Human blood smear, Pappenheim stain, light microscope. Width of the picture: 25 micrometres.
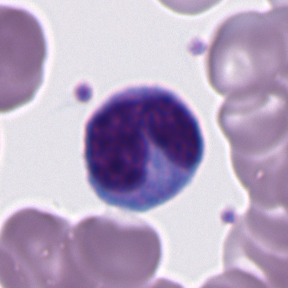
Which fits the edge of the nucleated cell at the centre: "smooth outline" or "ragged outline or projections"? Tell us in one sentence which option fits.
The border of this cell is smooth and even.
